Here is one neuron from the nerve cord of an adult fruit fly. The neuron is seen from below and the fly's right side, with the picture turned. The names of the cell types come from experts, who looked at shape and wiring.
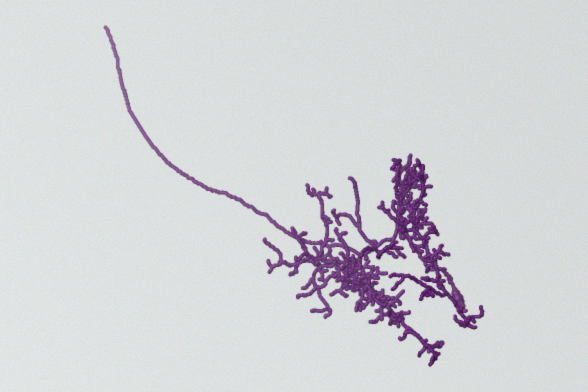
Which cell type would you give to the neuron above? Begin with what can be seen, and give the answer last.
Dozens of branch ends can be seen. In this view it is about as wide as it is tall. It is a motor neuron of the nerve cord. Its cell type is MNad02.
